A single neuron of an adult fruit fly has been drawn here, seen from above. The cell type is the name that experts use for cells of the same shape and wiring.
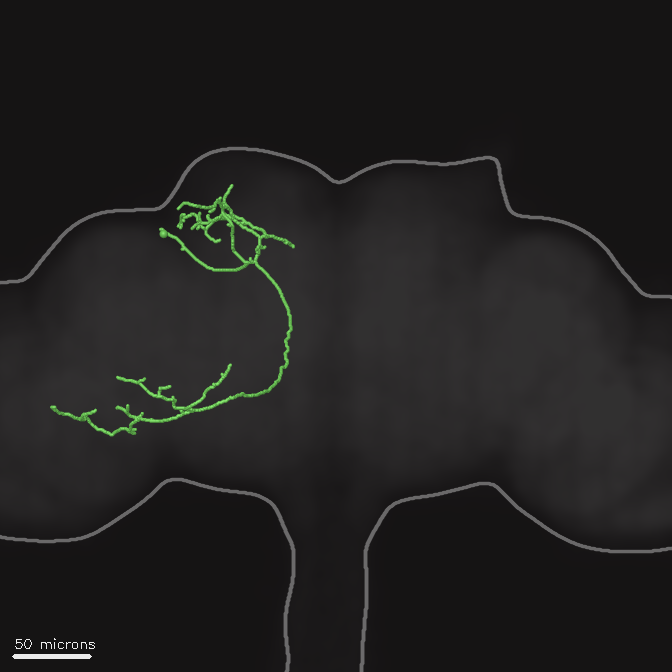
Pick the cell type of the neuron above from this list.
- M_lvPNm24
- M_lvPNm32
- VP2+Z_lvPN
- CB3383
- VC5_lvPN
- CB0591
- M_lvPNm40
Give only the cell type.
CB3383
